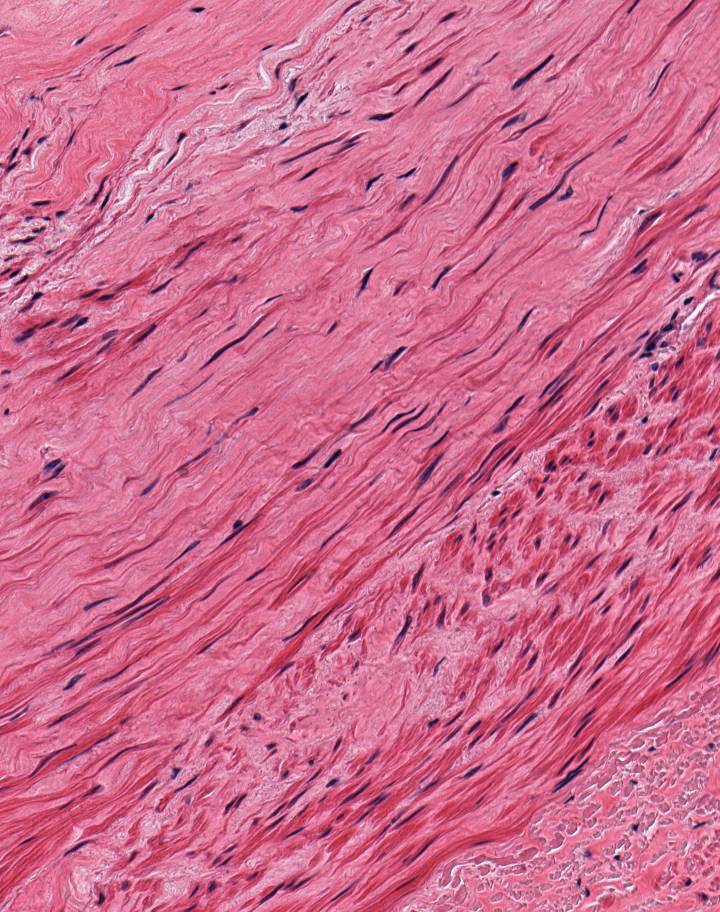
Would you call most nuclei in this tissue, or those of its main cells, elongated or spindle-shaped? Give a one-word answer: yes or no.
Yes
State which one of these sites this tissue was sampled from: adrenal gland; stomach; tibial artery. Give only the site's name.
tibial artery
